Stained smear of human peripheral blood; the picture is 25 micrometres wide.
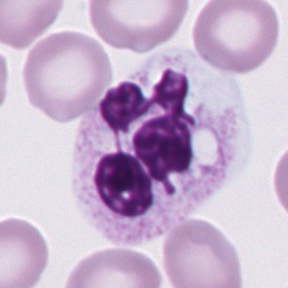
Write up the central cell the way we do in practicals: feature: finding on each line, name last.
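Nucleus: several separate lobes
Connections: thin chromatin threads between lobes
Chromatin: dark purple, coarsely clumped
Cytoplasm: plentiful, very pale
Cell: segmented neutrophil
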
